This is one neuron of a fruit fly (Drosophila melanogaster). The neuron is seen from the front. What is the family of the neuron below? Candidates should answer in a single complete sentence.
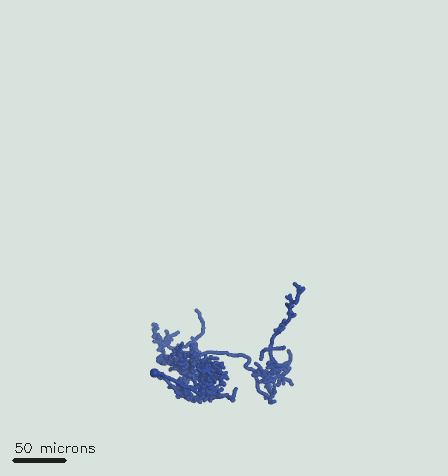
The family assigned to this neuron is hemilineage MX3.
